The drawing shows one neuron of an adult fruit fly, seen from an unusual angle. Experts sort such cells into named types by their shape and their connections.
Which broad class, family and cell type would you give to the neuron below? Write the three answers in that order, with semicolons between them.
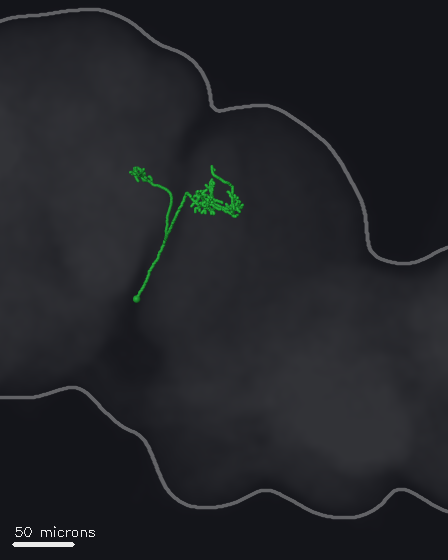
visual projection neuron; LC; LC13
